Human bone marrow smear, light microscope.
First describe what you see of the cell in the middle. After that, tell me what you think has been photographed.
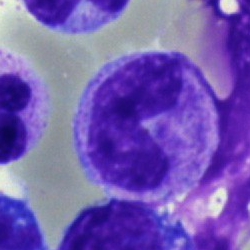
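Nucleus with a deep wedge-shaped notch opening toward the right. Chromatin dark purple, patchy: darker clumps separated by lighter areas. Cytoplasm pale lilac, holding fine pinkish-purple granules. Band neutrophil.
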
